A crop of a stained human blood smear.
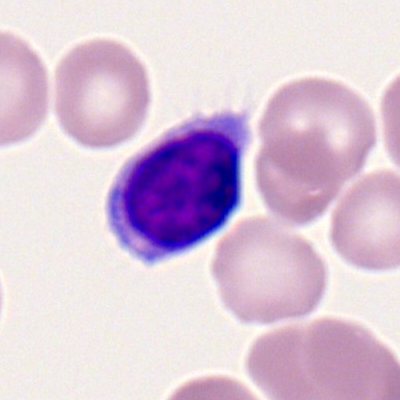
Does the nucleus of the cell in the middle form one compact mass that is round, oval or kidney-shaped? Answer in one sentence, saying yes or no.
Yes, the nucleus of the cell is compact, undivided and round, oval or kidney-shaped.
